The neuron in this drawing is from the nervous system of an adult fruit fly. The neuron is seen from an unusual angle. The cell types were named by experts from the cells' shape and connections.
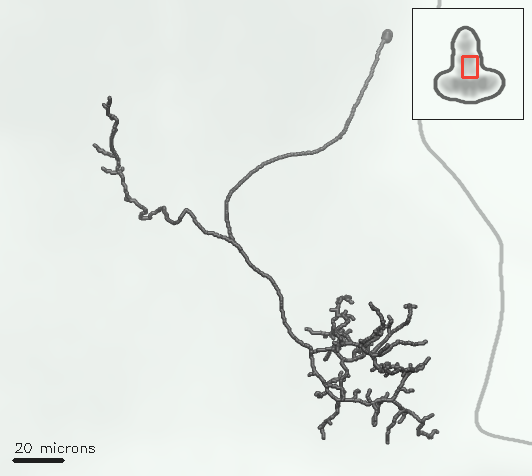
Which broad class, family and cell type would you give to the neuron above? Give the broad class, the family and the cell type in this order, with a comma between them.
nerve-cord intrinsic neuron, hemilineage 23B, IN23B063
